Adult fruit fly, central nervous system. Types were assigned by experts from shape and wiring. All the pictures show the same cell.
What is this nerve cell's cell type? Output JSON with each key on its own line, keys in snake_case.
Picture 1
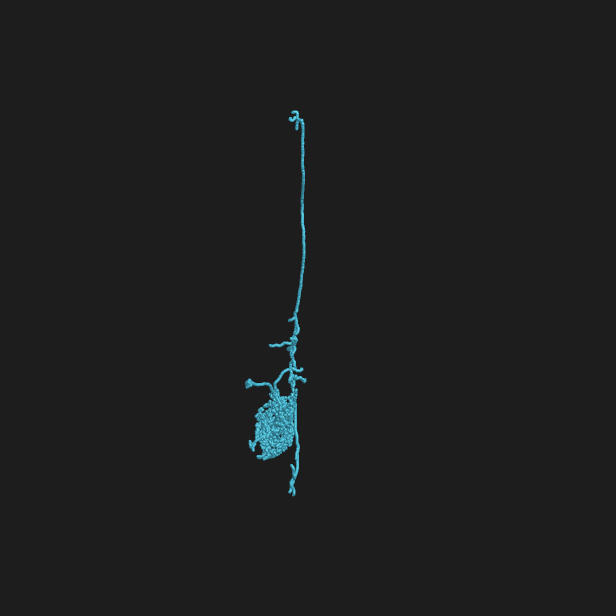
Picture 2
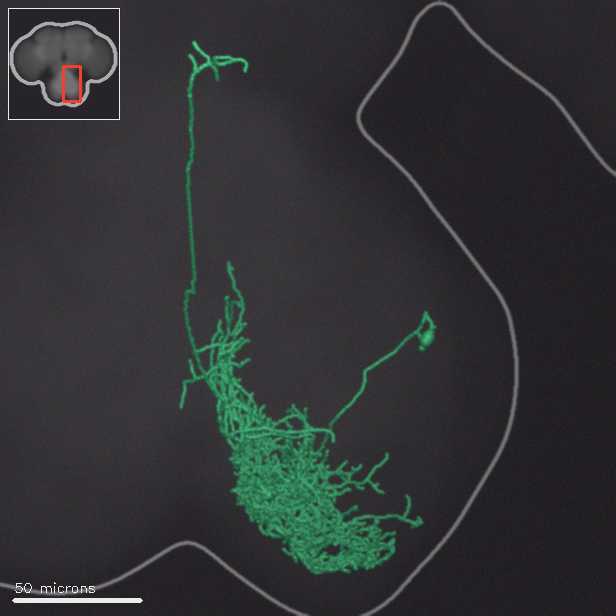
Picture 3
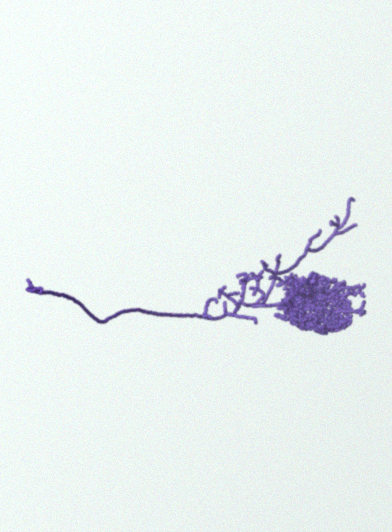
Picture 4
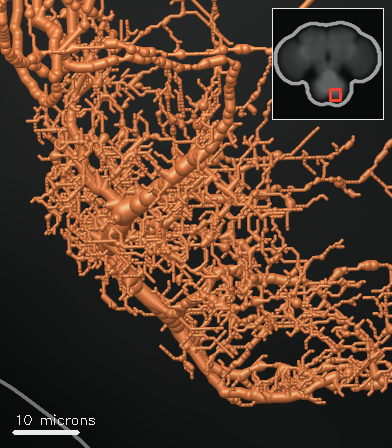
{
 "cell_type": "AN17A013"
}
